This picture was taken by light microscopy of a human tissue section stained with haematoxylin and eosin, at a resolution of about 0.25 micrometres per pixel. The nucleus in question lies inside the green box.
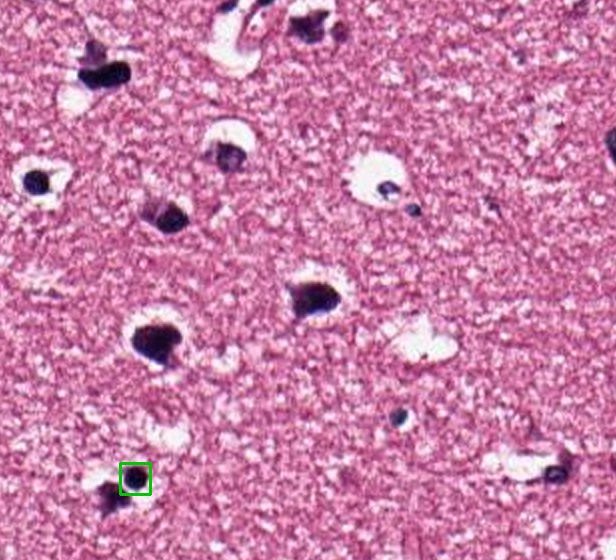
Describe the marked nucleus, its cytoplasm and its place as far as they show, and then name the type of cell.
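The nucleus is round, with a smooth, sharply defined outline. The nucleus is very dark and evenly stained, with no internal detail visible. The nucleus is smaller than most of the other nuclei in the field. No pink cytoplasm can be distinguished around the nucleus. It sits in a clear, pale space. It lies directly beside a larger, irregularly shaped, purple-staining cell body, and the two share the same clear space. The marked cell is an oligodendrocyte.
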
